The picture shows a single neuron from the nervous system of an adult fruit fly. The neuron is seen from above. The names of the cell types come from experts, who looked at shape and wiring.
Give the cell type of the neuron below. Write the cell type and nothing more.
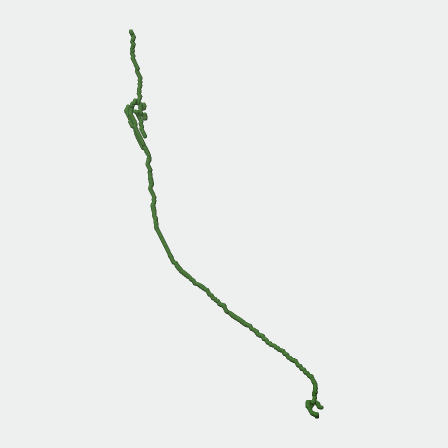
L4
